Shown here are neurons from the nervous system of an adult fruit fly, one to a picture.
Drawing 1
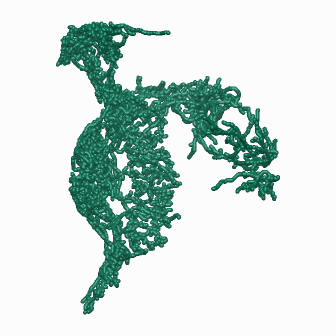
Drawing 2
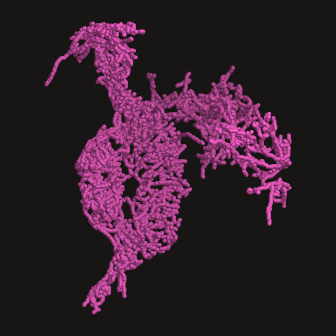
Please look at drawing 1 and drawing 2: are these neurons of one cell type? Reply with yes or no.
yes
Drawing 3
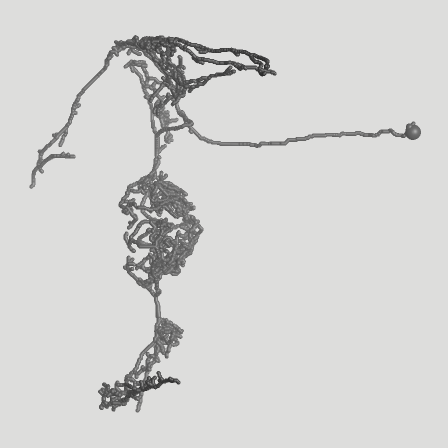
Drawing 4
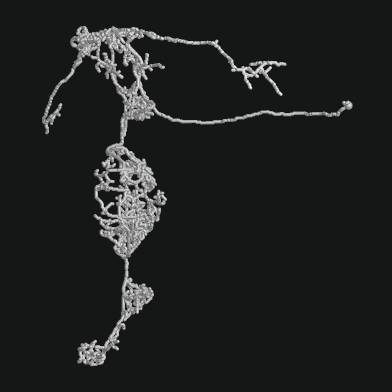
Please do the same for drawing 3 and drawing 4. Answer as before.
yes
